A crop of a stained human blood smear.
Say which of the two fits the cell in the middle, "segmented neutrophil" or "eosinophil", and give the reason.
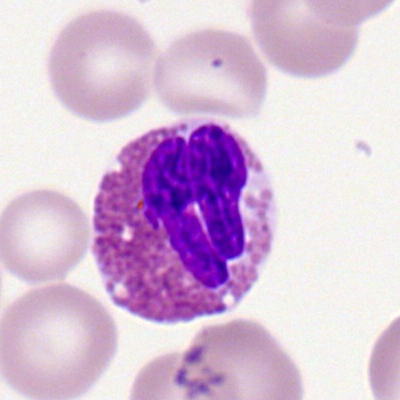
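Eosinophil. Deciding points: nucleus in two lobes lying side by side; cytoplasm filled with coarse pink-orange granules.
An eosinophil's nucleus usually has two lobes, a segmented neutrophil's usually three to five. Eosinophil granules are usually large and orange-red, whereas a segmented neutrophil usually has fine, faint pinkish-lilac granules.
Also seen: abundant cytoplasm around the nucleus, with a few small clear spots near the cytoplasm's edge.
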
